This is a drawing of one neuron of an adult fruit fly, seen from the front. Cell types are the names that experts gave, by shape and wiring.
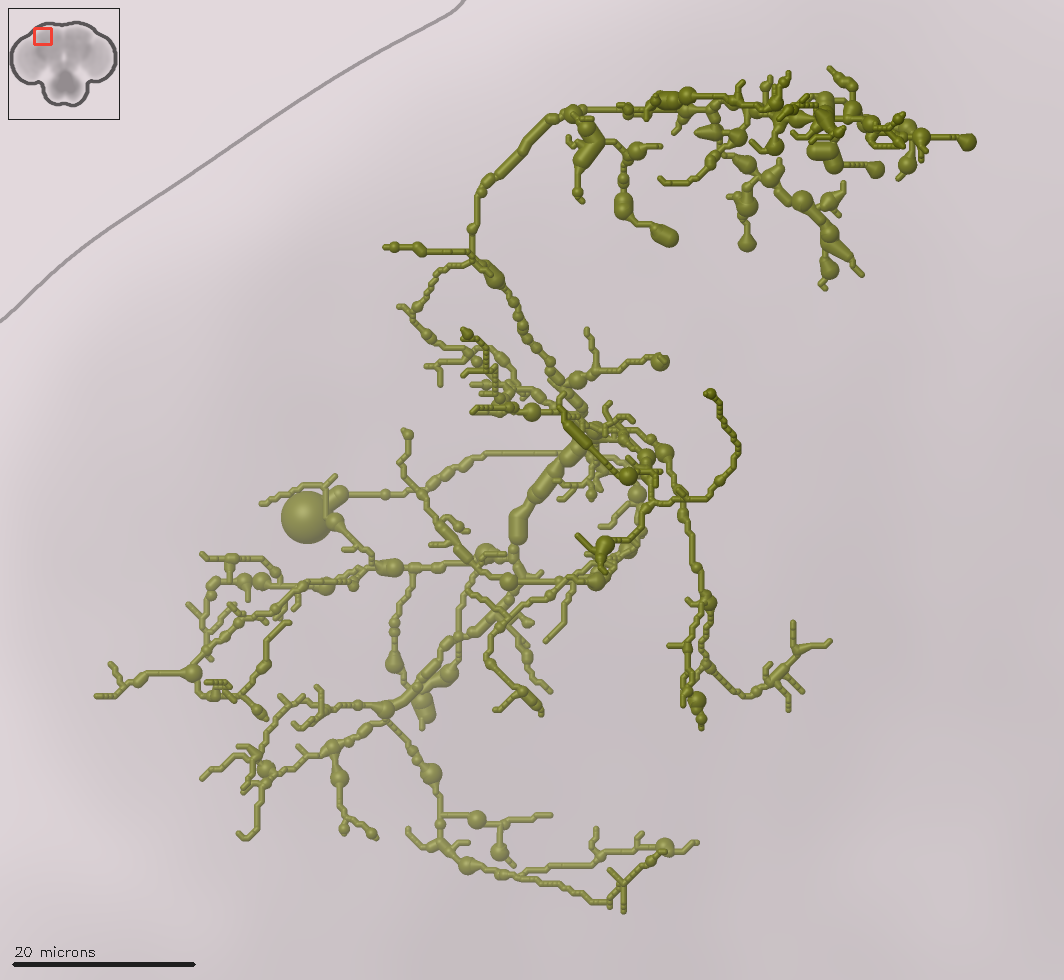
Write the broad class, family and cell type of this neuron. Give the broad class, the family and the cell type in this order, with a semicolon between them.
central-brain intrinsic neuron; hemilineage LHp2; LHPV6h2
